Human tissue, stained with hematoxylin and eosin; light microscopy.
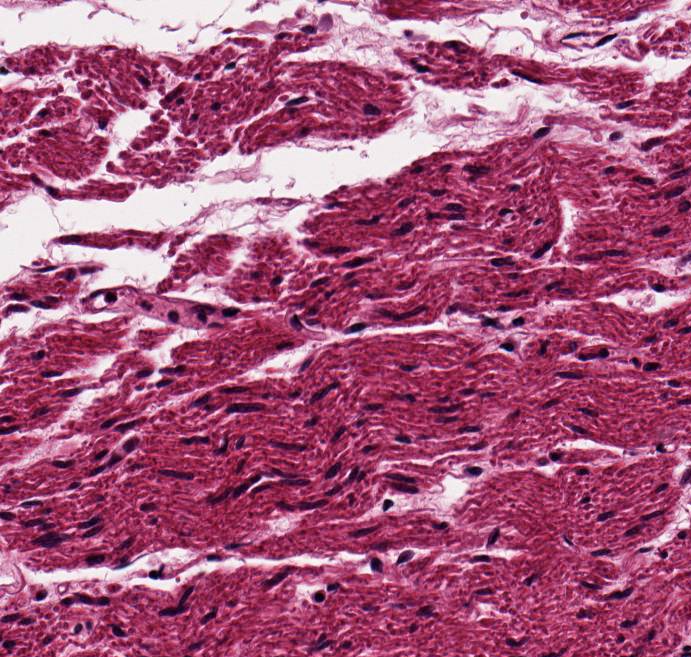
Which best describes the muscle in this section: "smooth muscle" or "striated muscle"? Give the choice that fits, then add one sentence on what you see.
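Smooth muscle. The whole field is made of interlacing bundles of smooth muscle that run in varying directions.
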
